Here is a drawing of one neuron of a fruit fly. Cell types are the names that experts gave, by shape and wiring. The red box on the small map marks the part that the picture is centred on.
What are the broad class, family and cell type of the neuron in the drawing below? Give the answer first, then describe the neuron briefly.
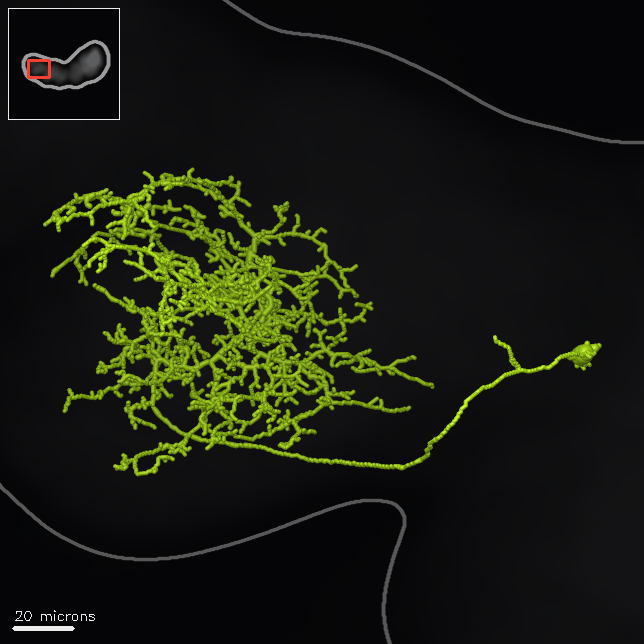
It is a nerve-cord intrinsic neuron. The family is hemilineage 01A. It is of cell type IN01A015. From left to right in the picture it spans about 190 microns. More than a hundred branch ends can be seen.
